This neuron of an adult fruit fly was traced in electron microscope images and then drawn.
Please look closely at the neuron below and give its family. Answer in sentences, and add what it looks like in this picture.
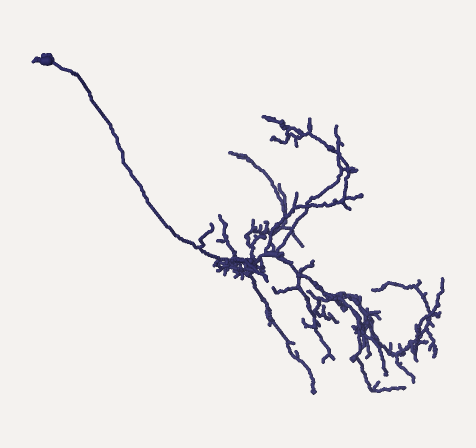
Its family is hemilineage 04B. Its broad class is nerve-cord intrinsic neuron. The picture shows dozens of branch ends. As drawn here it is about as wide as it is tall.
